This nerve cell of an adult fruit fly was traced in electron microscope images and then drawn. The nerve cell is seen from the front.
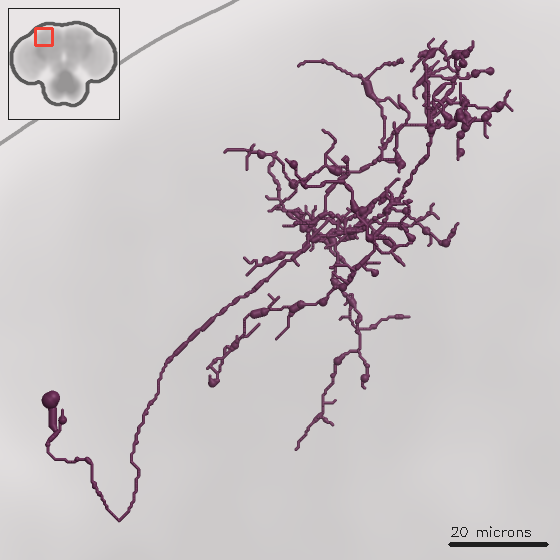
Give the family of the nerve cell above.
hemilineage SLPal3_and_SLPal4_dorsal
